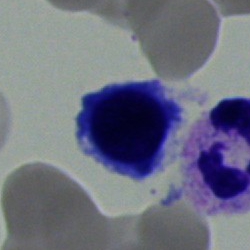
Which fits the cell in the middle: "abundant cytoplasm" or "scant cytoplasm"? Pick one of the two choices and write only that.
Scant cytoplasm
